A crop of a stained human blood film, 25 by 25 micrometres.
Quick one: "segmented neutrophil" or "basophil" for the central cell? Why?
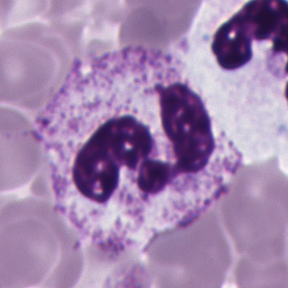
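I'd call this a segmented neutrophil, not a basophil. The granules are small violet ones, fine rather than coarse.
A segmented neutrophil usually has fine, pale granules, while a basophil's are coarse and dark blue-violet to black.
And the nucleus shows three separate lobes.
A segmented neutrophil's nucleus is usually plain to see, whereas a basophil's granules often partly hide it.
Beyond that, the chromatin is dense, dark purple and coarsely clumped.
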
